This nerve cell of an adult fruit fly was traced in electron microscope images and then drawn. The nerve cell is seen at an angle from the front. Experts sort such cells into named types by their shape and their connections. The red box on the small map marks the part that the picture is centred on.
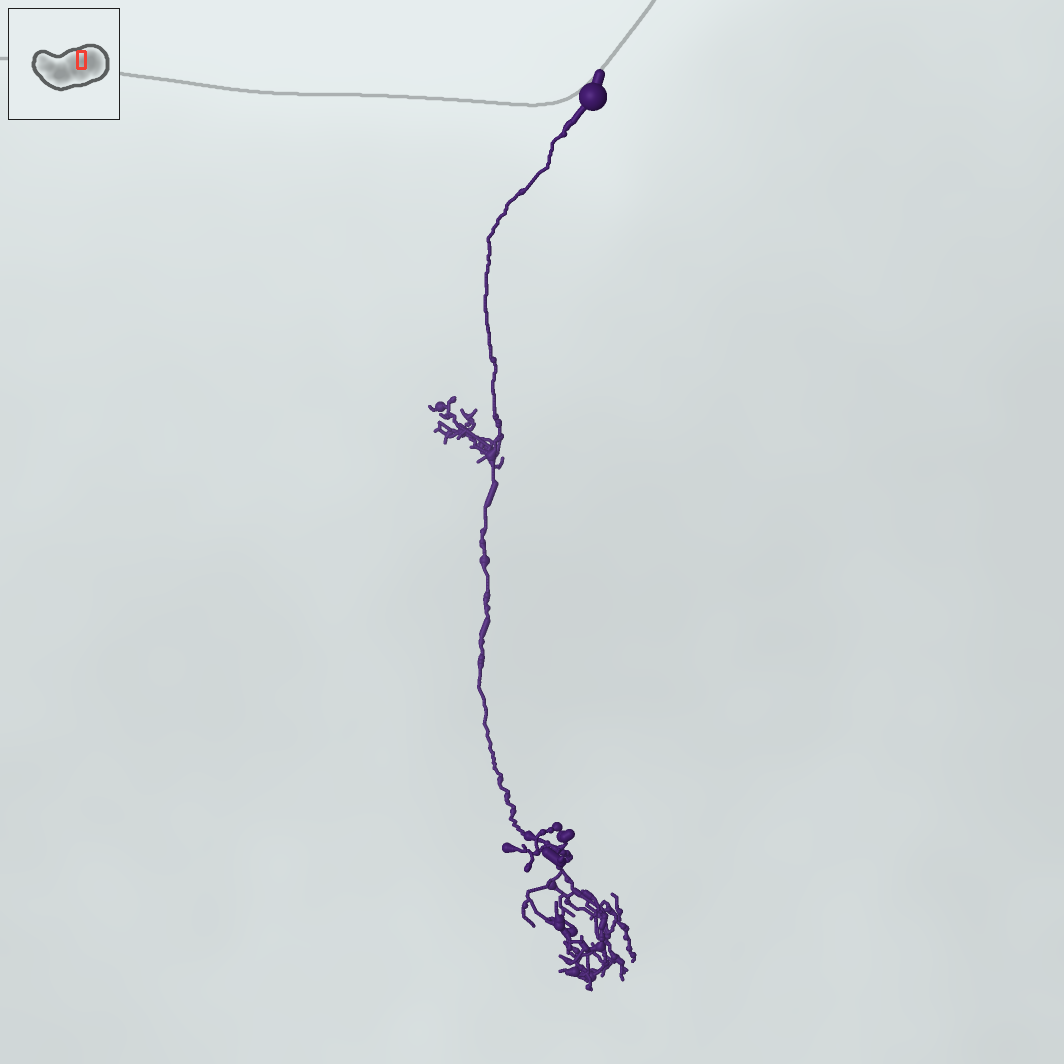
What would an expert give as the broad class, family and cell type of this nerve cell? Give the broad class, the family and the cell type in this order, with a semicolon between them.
central-brain intrinsic neuron; class CX; PFNm_a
